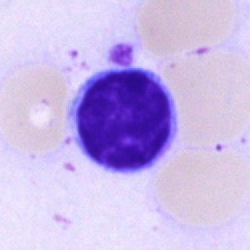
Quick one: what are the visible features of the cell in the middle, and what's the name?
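The outline looks round and smooth. Chromatin is dense and dark purple, though I see a few paler patches. Around the nucleus there's only a very thin rim of cytoplasm, and that rim is blue. So this is a lymphocyte.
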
